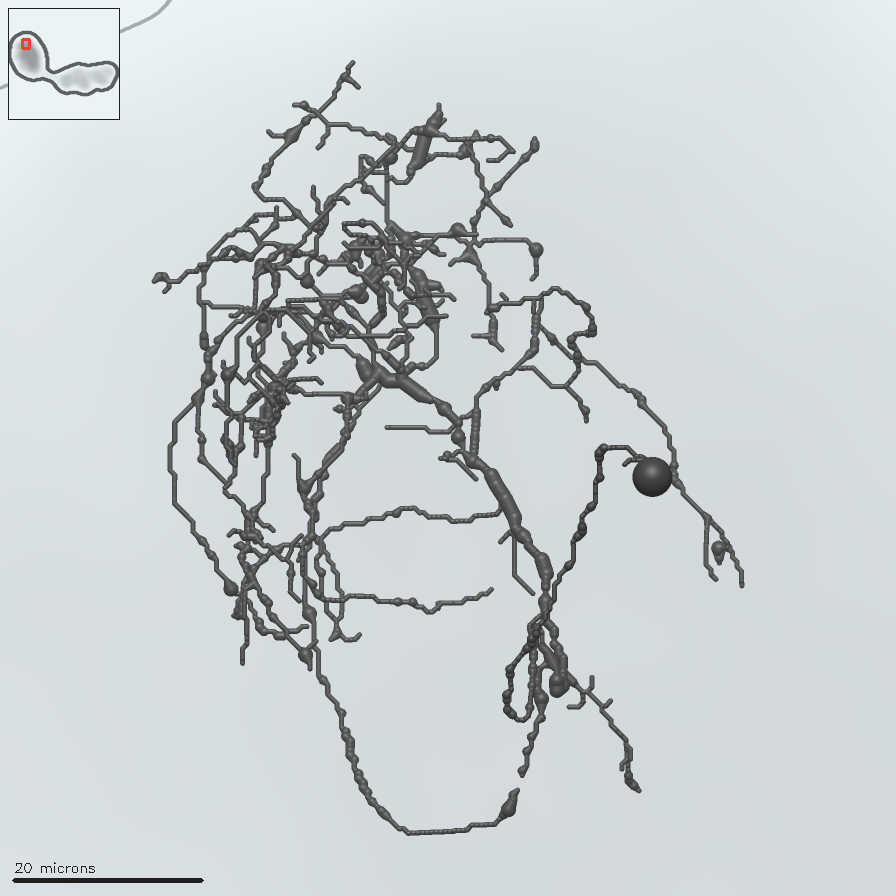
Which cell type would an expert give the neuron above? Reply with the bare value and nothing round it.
CB3788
